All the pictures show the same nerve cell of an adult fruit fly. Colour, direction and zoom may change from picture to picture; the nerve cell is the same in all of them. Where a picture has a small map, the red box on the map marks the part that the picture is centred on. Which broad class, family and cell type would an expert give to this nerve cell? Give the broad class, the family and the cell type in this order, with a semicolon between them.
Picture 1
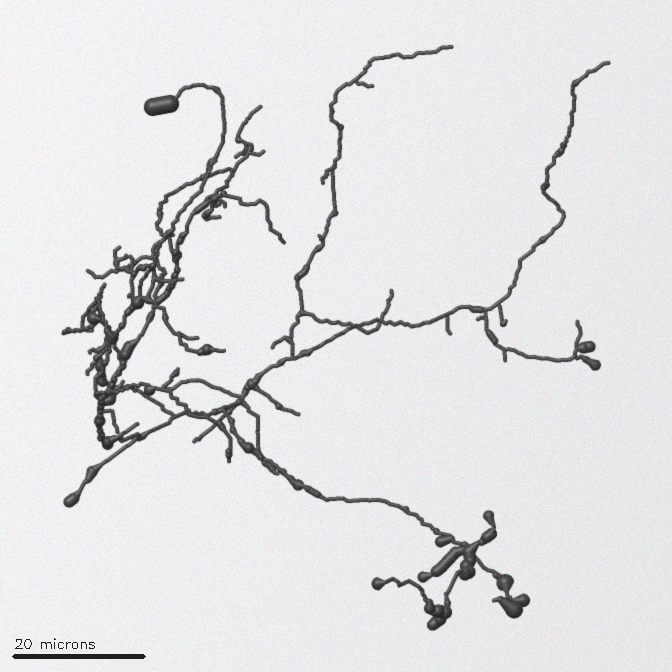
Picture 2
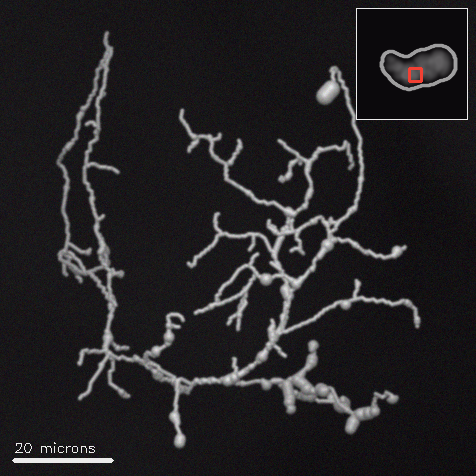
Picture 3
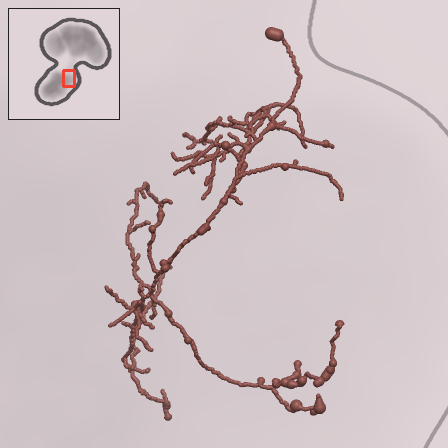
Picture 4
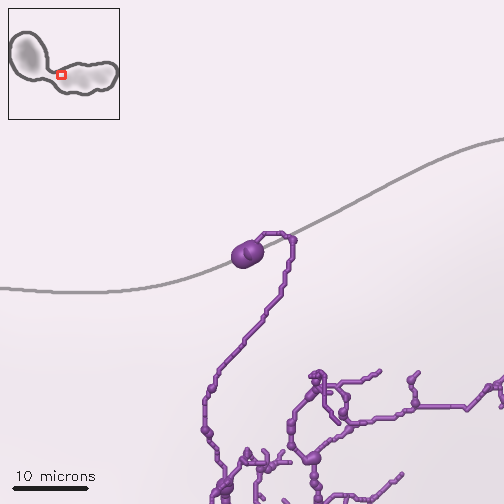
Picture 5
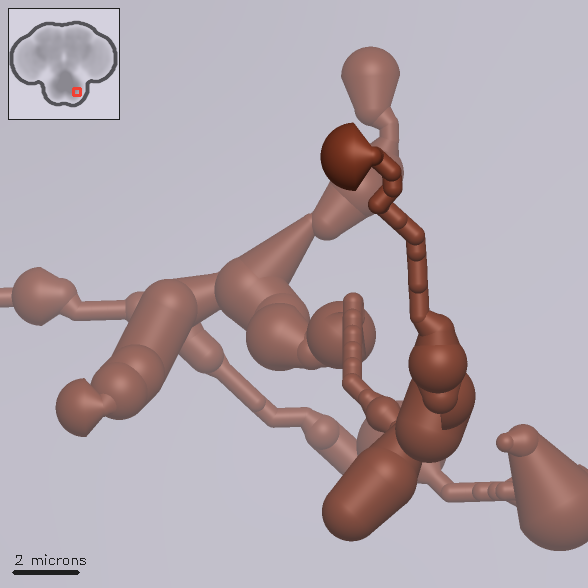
nerve-cord intrinsic neuron; hemilineage 09A; IN09A068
